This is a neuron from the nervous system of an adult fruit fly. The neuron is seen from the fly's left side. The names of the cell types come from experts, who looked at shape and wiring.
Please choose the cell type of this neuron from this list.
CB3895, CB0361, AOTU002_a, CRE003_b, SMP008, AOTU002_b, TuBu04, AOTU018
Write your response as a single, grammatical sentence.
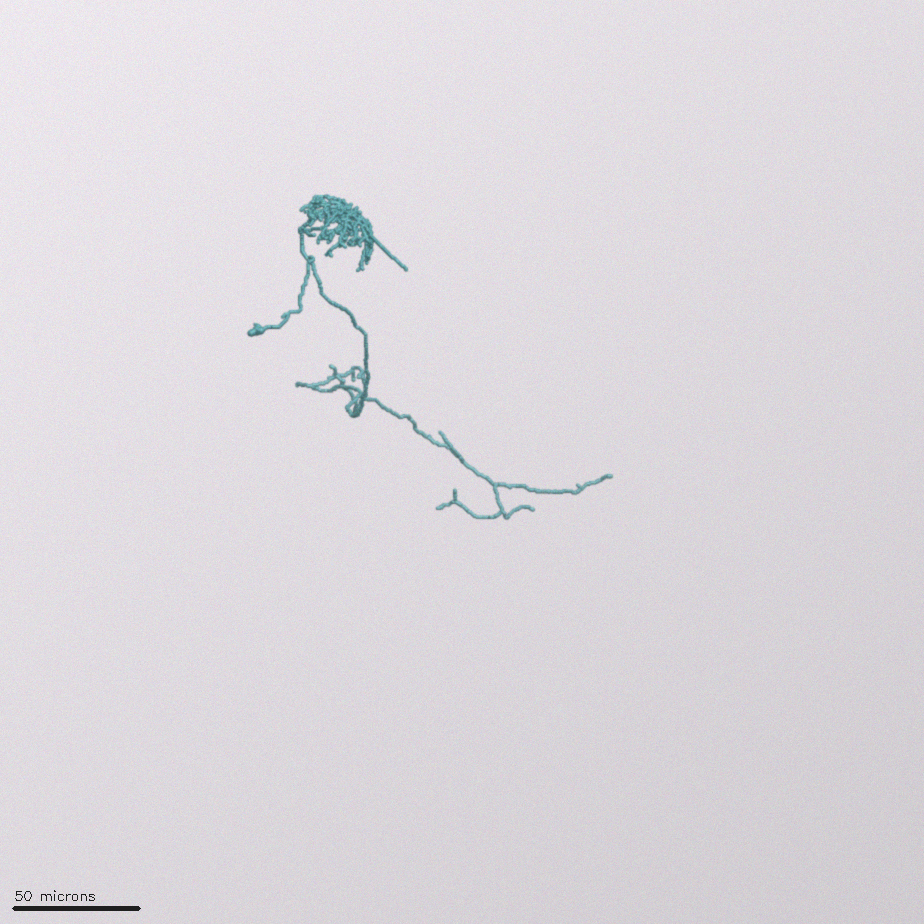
This neuron falls under the cell type AOTU002_a.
